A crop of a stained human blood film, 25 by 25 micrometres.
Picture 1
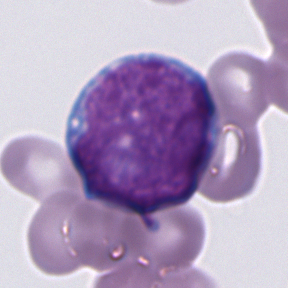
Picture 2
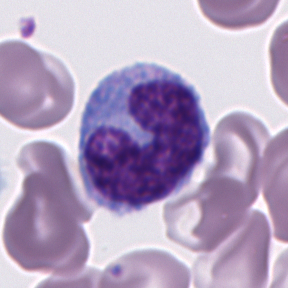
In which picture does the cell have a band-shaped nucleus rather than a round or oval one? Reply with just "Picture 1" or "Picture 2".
Picture 2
